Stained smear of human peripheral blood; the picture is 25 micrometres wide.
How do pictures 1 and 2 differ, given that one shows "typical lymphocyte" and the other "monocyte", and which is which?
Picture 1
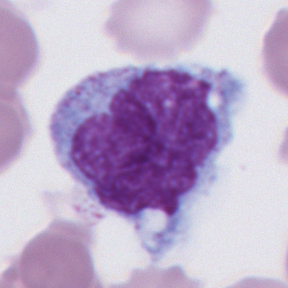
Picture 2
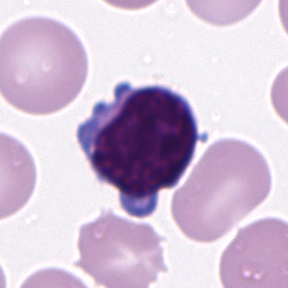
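A monocyte is shown in picture 1 and a typical lymphocyte in picture 2. On nuclear shape, the monocyte's nucleus is folded into several overlapping lobes, while the lymphocyte's is roughly round and not divided into lobes. On nuclear share, the monocyte's nucleus fills most of the cell, and the lymphocyte's, about 9 micrometres across, fills about 70% of the cell's area.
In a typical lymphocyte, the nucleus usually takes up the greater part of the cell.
On chromatin, the lymphocyte's is dark purple and densely clumped, with no nucleoli to be seen.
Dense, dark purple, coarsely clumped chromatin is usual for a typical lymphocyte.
On cytoplasm, fine reddish-purple granules are scattered through the monocyte's pale grey-blue cytoplasm, but no granules are visible in the lymphocyte.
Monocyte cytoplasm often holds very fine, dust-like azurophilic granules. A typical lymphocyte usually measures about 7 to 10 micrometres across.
On size, this lymphocyte, at about 11 micrometres across, is a little larger than that. On outline, the monocyte is irregular rather than smoothly round, whereas the lymphocyte is irregular because small rounded blebs of cytoplasm bulge out on the left and at the bottom. On surroundings, red cells lie around the monocyte on all sides, and a red cell with a spiky, crenated edge lies just below the lymphocyte.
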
